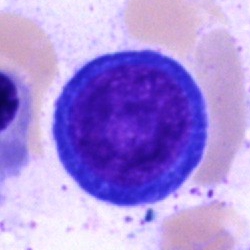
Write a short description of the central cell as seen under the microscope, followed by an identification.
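Starting with the amount of cytoplasm, a narrow rim of it surrounds the nucleus on all sides. Second, its colour is deep blue. Third, no granules are seen in it. Fourth, it contains no vacuoles. With each point noted, the cell is named a proerythroblast.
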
